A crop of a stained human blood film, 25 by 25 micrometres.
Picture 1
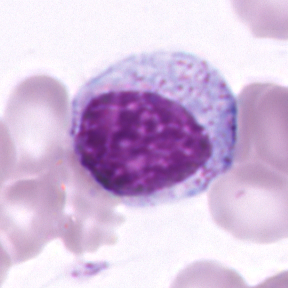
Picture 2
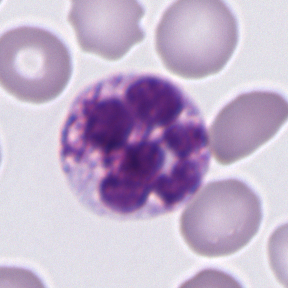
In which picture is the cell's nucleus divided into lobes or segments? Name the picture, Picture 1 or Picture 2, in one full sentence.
The cell in Picture 2 has a nucleus split into separate lobes.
